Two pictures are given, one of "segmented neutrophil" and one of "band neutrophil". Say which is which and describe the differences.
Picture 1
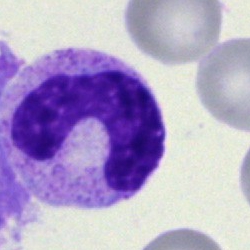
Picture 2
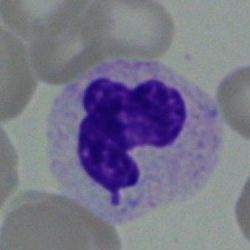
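Picture 1, as I read it, is the band neutrophil, and picture 2 is the segmented neutrophil. In picture 1 the nucleus is bent into a horseshoe opening toward the bottom, with dark purple, coarsely clumped chromatin. In picture 2 the chromatin is dark purple and dense with a few small paler spots, and a small thin tag of nuclear material projects downward from the lower edge of the nucleus.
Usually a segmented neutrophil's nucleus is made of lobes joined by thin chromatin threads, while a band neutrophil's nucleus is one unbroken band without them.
Picture 2's cytoplasm is abundant, with fine, faint lilac granules; picture 1's carries fine purple ones.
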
